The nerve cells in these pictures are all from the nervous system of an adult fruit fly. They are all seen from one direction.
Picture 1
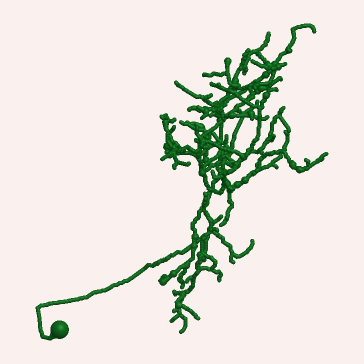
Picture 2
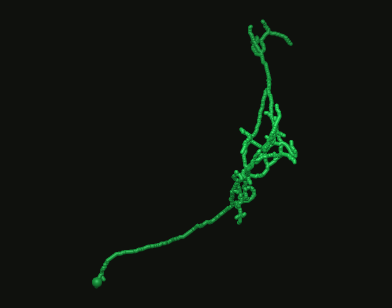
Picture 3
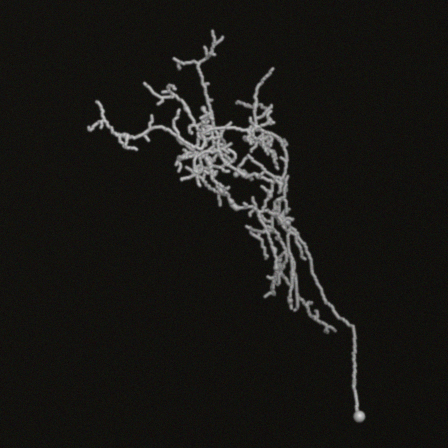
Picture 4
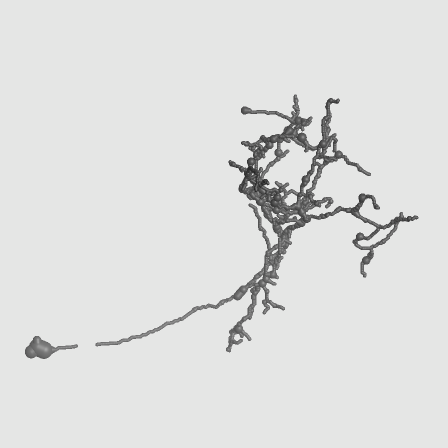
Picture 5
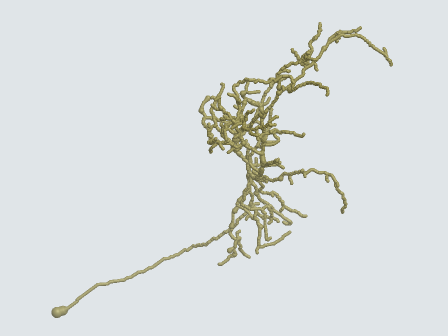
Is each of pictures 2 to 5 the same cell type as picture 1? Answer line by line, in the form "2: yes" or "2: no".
2: no
3: yes
4: yes
5: yes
